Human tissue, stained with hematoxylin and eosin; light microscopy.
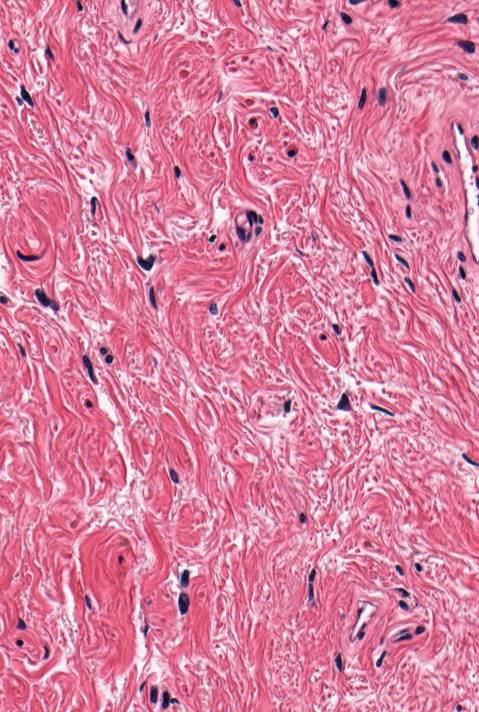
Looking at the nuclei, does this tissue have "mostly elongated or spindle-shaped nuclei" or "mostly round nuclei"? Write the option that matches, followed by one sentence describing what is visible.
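Mostly elongated or spindle-shaped nuclei. Cells are sparse, with small dark spindle-shaped nuclei scattered singly between the bundles.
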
